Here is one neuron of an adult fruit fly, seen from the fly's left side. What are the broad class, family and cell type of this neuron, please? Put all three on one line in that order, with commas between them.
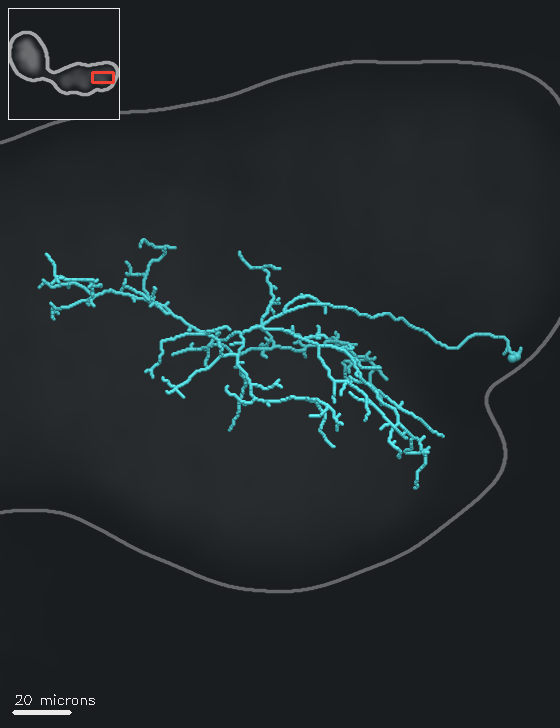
nerve-cord intrinsic neuron, hemilineage 21A, IN21A051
